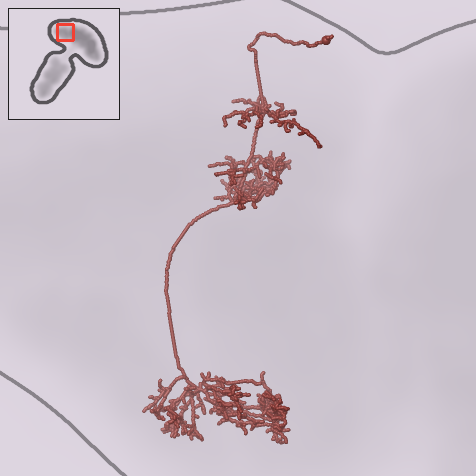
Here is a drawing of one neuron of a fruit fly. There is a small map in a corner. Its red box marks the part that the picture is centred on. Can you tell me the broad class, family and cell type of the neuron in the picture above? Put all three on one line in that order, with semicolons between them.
optic-lobe intrinsic neuron; TmY; TmY15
